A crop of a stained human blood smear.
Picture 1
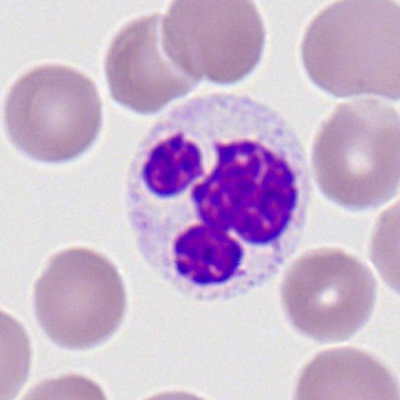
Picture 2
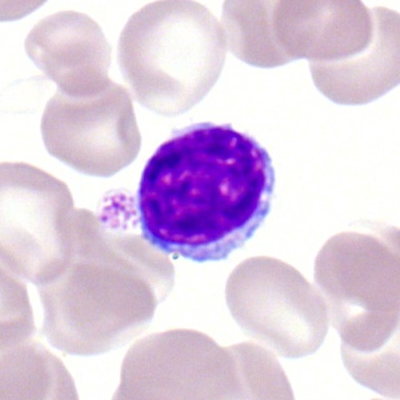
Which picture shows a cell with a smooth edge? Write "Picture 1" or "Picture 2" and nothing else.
Picture 1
